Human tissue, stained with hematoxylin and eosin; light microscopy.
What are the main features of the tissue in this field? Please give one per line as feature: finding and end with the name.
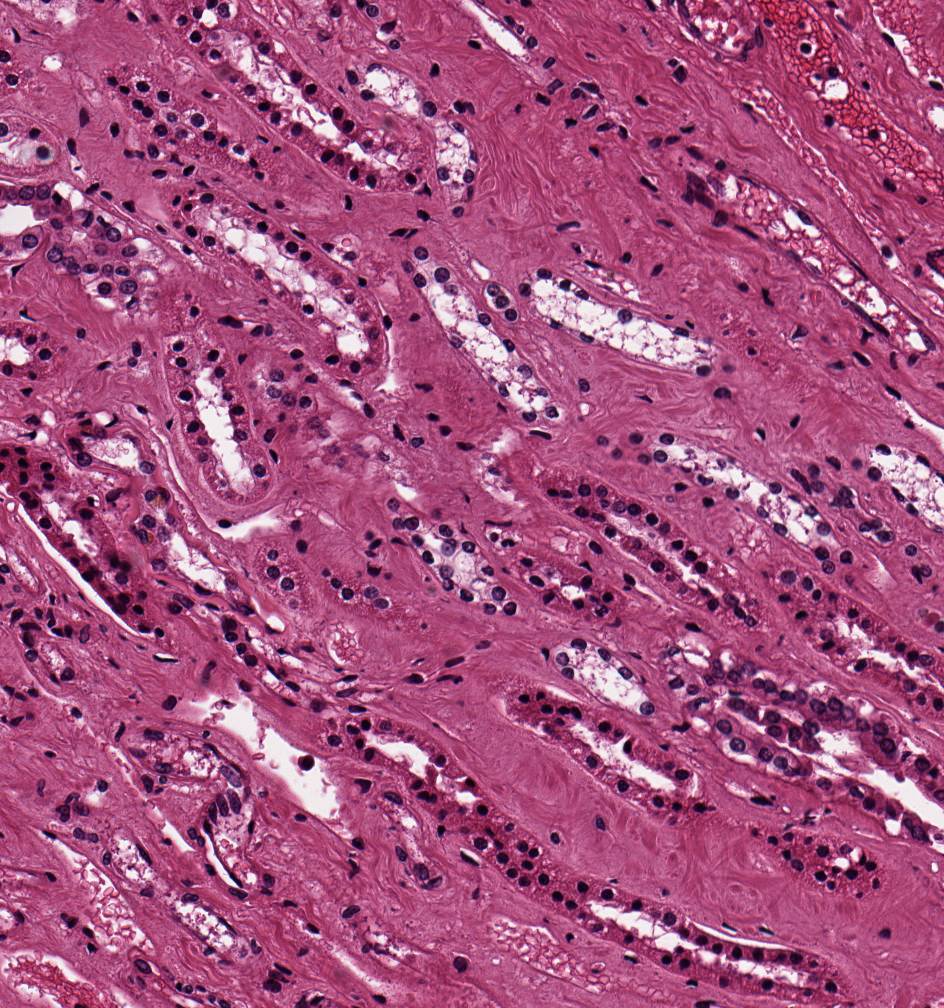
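Tubules: elongated, roughly parallel, running diagonally from upper left to lower right
Lining nuclei: round, in a single row along the tubule edges
Stroma: scattered dark, spindle-shaped nuclei between the tubules
Blood: red blood cells packed together in the upper right corner
Name: renal medulla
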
